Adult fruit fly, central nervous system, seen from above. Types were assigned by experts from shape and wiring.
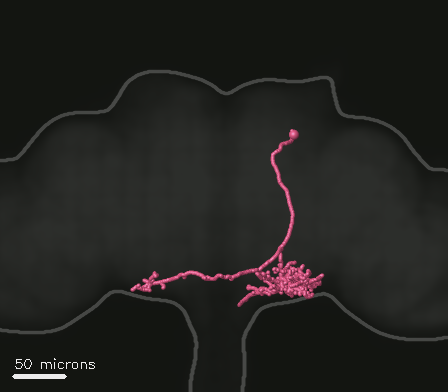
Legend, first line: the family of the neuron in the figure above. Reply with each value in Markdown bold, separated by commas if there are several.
**hemilineage LALv1_ventral**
